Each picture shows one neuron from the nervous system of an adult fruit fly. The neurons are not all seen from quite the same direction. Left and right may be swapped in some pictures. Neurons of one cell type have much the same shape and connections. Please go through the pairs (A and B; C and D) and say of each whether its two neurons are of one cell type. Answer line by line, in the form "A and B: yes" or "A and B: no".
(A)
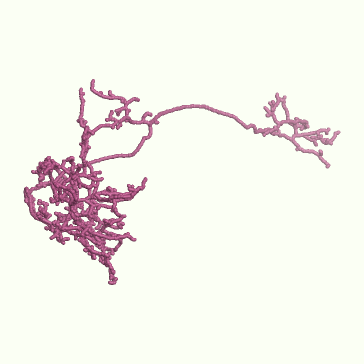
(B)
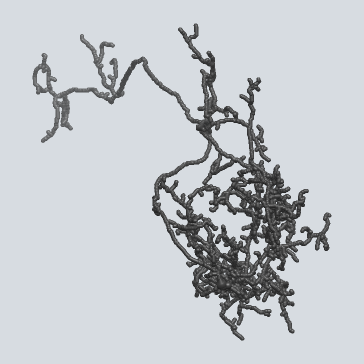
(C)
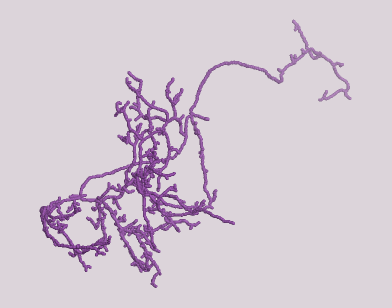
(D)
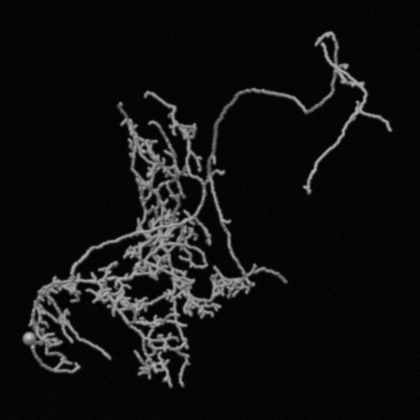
A and B: yes
C and D: yes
